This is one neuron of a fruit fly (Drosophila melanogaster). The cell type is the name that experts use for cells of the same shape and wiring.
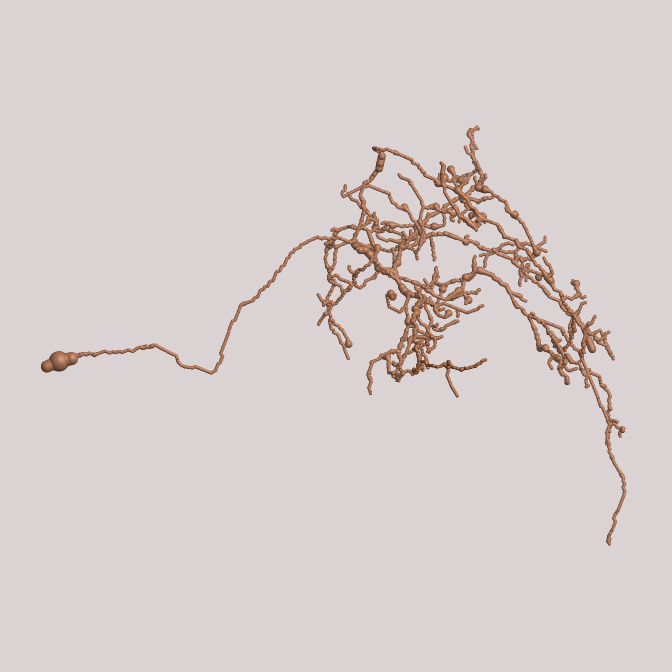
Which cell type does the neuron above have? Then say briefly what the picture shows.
The cell type is CB1958. Its broad class is central-brain intrinsic neuron. The cell body is on the left of the picture. Dozens of branch ends can be seen.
